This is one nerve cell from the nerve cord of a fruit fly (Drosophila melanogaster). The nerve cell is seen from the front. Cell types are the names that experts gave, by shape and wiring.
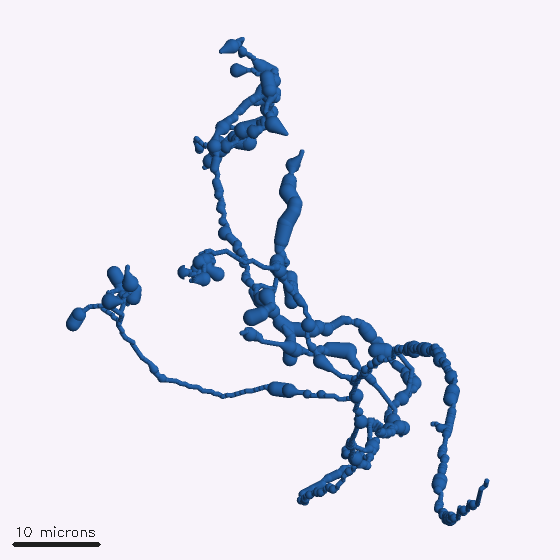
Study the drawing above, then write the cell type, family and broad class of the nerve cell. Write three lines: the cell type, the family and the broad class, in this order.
DNb03
DNb
descending neuron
